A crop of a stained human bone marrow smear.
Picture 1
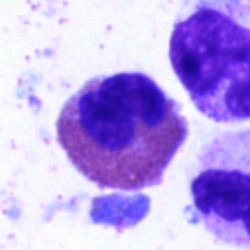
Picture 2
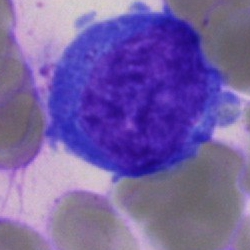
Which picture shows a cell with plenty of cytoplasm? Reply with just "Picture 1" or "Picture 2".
Picture 1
